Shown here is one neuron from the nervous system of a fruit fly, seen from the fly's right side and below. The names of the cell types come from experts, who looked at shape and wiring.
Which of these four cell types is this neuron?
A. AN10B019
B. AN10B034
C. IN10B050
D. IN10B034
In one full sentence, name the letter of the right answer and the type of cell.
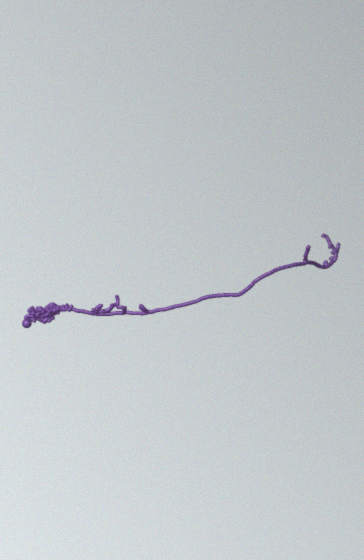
The cell type assigned to the neuron is AN10B019, under option A.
